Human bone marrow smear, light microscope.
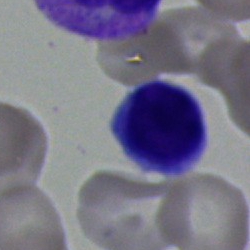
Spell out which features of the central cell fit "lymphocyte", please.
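Let's go over this cell together, starting with its colour: it stains an even deep blue-purple across its whole area.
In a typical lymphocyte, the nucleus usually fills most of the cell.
That fits with the even staining right across this one. Now the chromatin: it looks dense and dark, with little visible texture, and no nucleoli can be seen in the nucleus. Finally, the edge is smooth, without surface projections. All of that sits comfortably with lymphocyte, and nothing here pulls against it.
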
